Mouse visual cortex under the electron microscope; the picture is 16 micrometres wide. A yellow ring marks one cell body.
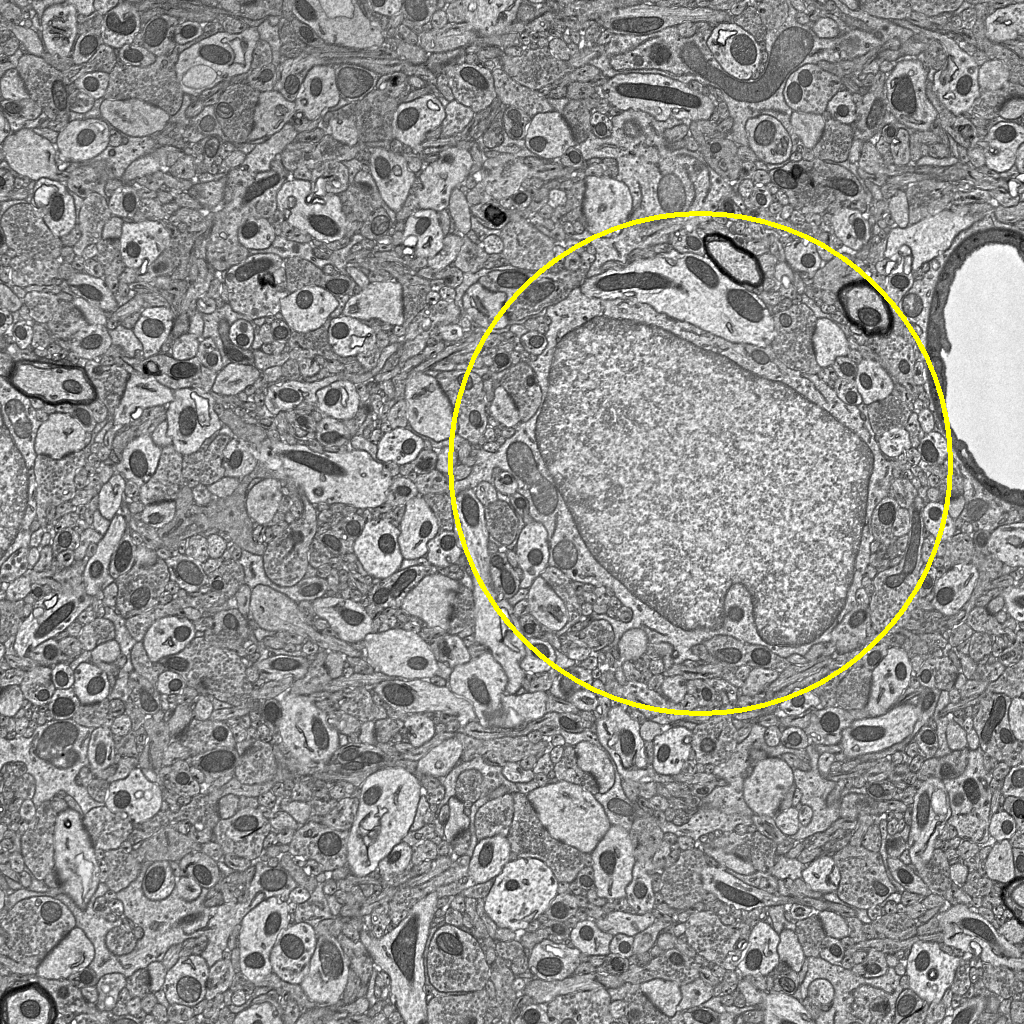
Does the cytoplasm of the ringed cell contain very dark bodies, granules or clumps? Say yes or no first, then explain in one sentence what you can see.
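No. No dark dense bodies are seen in the cytoplasm around the nucleus.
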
